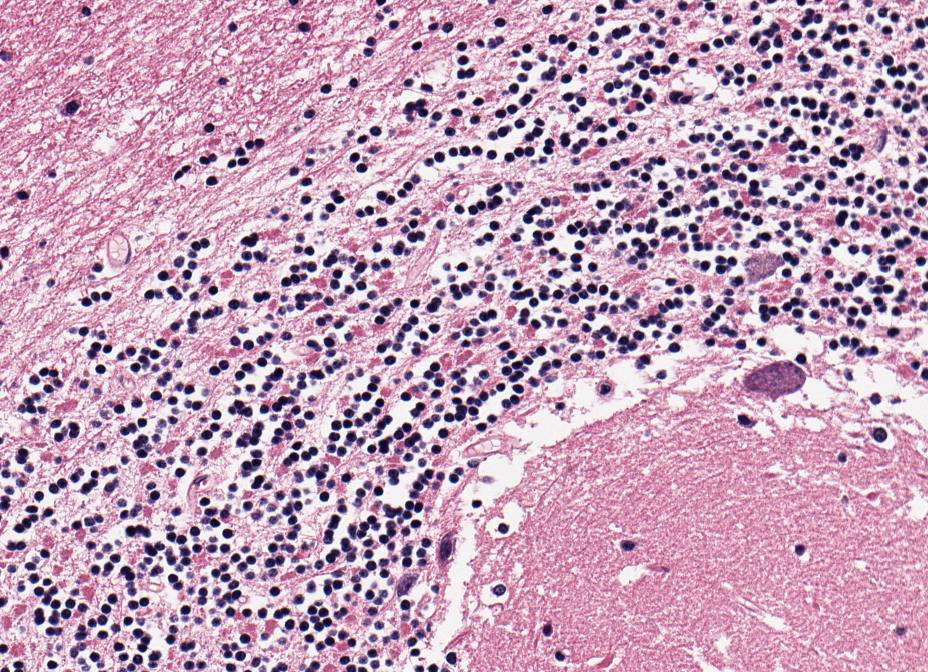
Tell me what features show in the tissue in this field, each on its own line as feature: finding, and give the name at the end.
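Broad dense band: small dark nuclei, packed tightly, running diagonally lower left to upper right
Band cells: small, round, very dark nuclei, scarcely any visible cytoplasm
Upper left: pale pink fibrillary tissue, wavy strands, sparse nuclei
Large cells: a few, abundant purplish cytoplasm, near the border of dense band and pale lower right
Tissue: cerebellum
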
